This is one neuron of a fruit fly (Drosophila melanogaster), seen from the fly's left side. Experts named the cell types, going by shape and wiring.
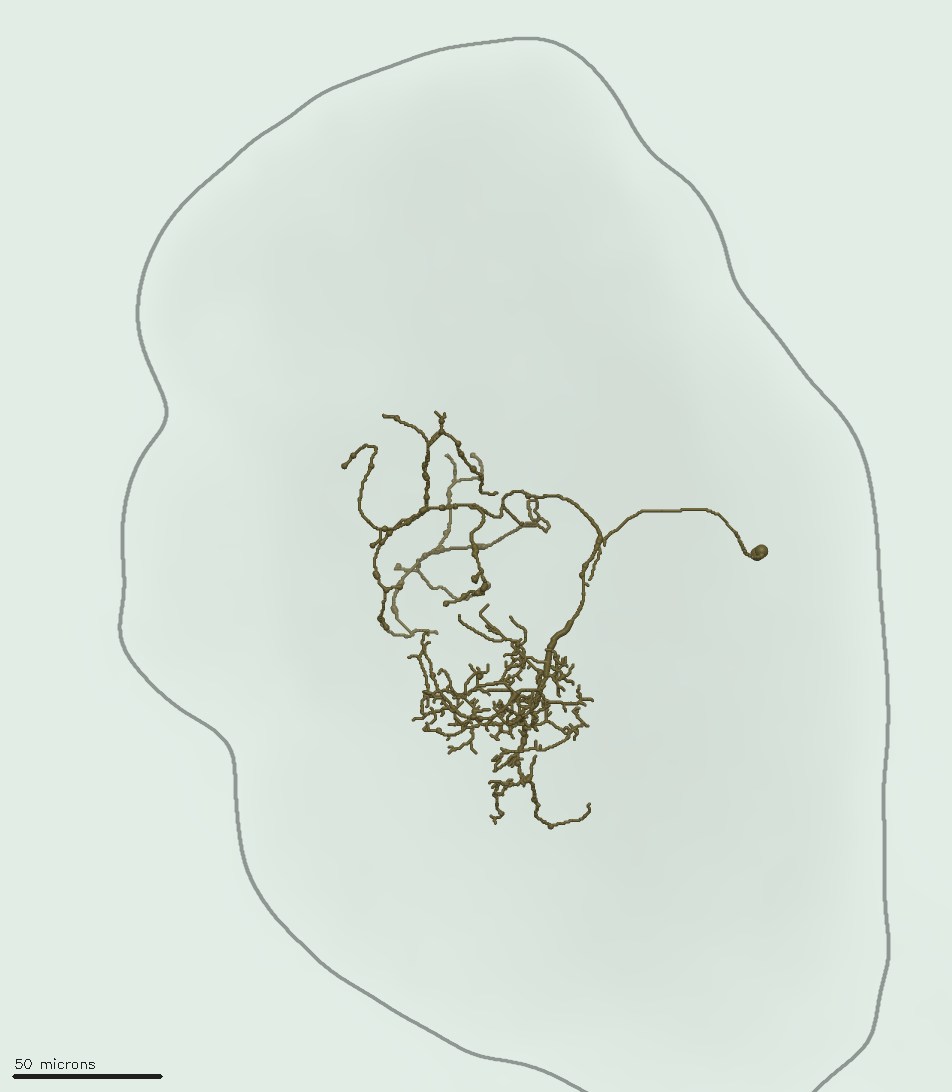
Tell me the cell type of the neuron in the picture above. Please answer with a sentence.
The cell type is WED111.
